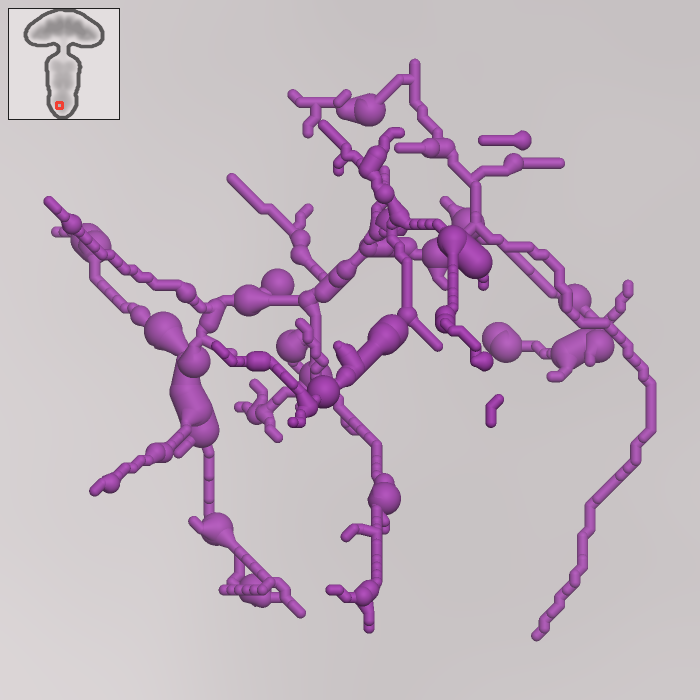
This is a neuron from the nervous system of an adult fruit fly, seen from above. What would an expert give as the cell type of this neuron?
IN01B059_a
